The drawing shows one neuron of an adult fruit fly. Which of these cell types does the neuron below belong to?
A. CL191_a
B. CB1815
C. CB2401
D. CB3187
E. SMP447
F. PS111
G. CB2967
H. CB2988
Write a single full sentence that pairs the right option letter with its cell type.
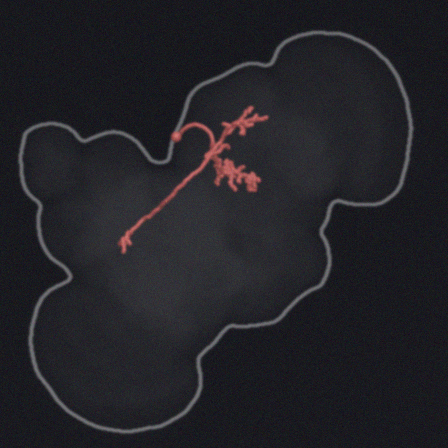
Here the neuron is of cell type SMP447, corresponding to option E.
